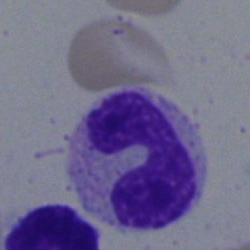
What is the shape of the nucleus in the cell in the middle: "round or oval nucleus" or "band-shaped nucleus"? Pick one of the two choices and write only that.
Band-shaped nucleus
